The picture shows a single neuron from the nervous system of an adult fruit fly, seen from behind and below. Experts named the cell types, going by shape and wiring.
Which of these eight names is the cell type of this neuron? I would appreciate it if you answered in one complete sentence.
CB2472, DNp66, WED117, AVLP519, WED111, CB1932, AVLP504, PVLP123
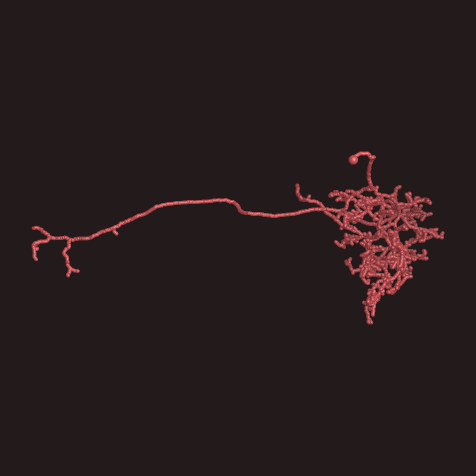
As a matter of cell type, the neuron is CB1932.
